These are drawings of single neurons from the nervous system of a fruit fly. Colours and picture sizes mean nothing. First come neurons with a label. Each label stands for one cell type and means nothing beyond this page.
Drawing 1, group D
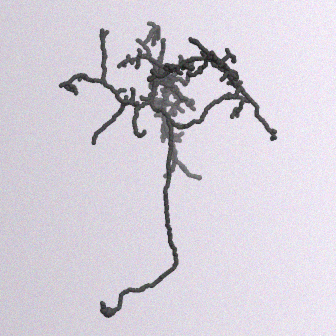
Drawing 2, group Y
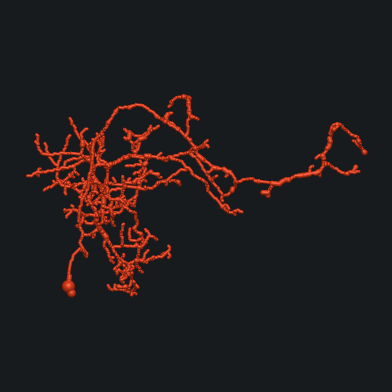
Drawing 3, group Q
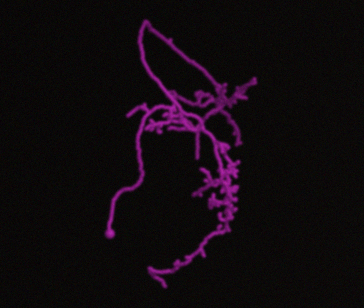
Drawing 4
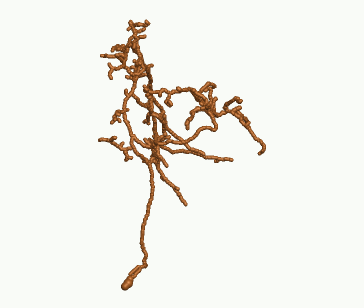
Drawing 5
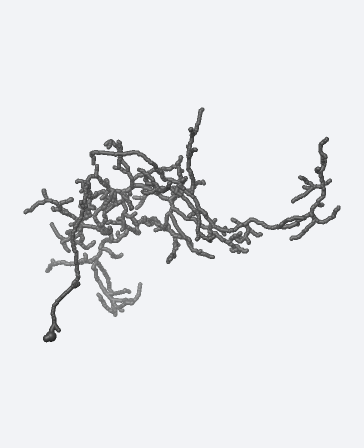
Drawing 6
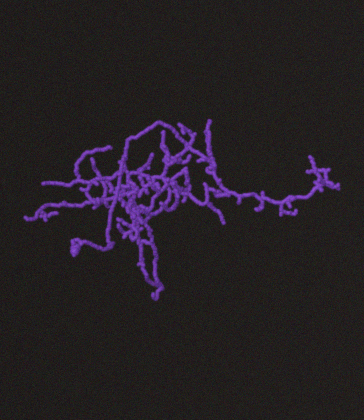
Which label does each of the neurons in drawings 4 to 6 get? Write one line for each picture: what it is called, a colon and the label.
4: group D
5: group Y
6: group Y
